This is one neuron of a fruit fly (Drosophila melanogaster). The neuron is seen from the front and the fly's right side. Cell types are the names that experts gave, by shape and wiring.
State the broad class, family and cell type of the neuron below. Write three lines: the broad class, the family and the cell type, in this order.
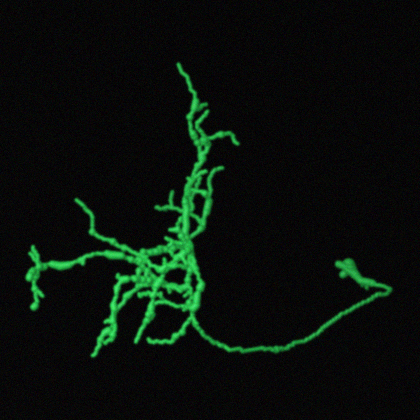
nerve-cord intrinsic neuron
hemilineage 13B
IN13B040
